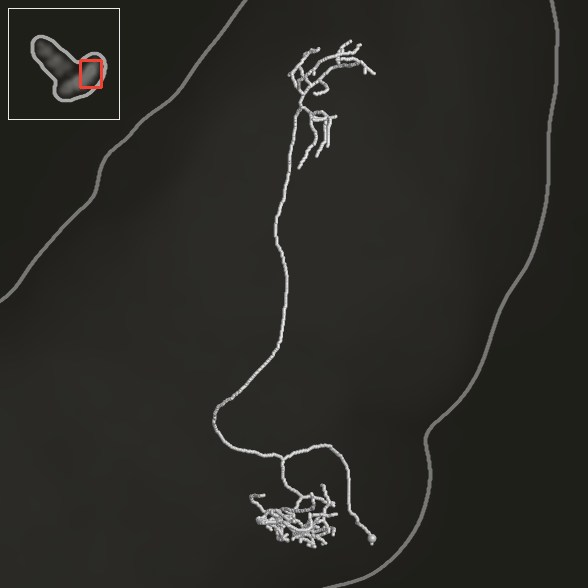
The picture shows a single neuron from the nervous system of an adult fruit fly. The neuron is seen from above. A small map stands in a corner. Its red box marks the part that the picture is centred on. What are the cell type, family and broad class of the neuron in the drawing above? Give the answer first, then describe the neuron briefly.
Its cell type is M_vPNml83. Its family is hemilineage ALv1. It is a central-brain intrinsic neuron. In this view it is more than twice as tall as it is wide.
